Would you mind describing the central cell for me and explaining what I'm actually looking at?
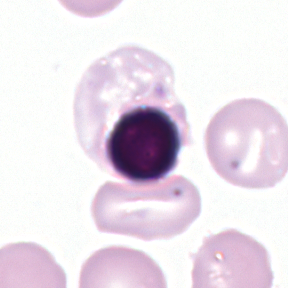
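Chromatin very dark, dense, almost structureless. No nucleoli seen. Nucleus at lower cell edge; most cytoplasm lies above. No distinct cytoplasmic granules. Cell: normoblast.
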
